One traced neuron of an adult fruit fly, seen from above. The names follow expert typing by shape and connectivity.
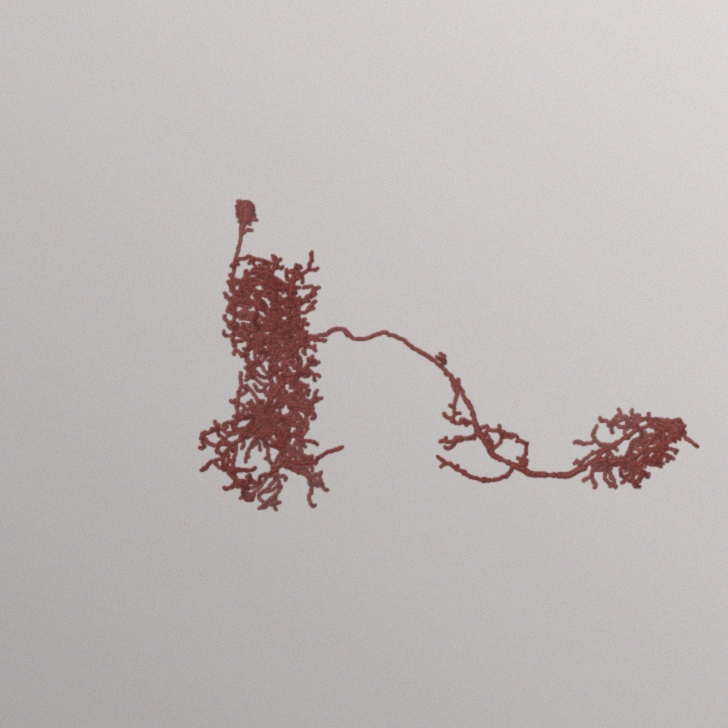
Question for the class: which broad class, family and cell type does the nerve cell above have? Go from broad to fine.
visual centrifugal neuron; LoVC; LoVC11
